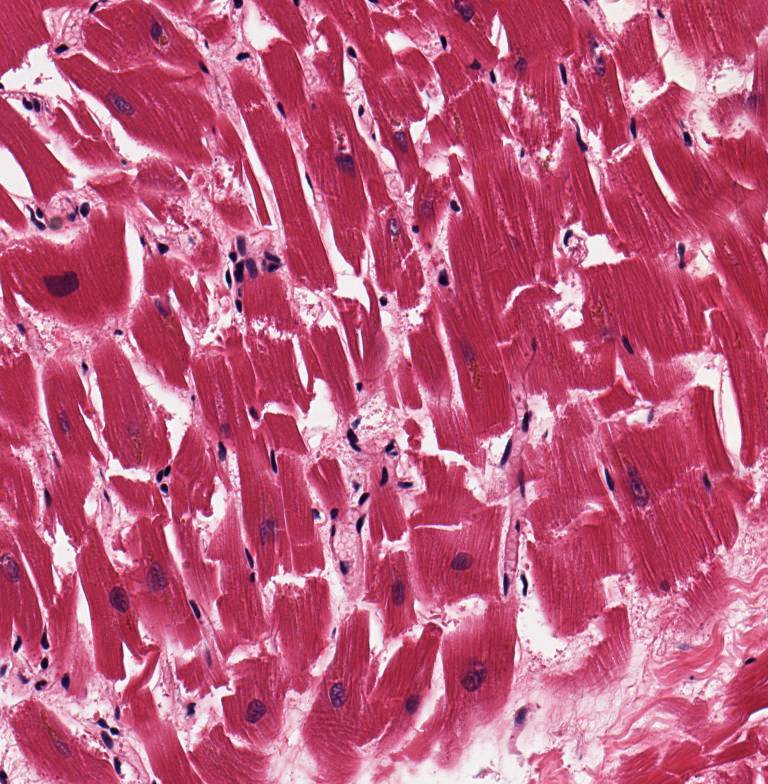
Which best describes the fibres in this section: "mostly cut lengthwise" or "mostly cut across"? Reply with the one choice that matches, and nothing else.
Mostly cut lengthwise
